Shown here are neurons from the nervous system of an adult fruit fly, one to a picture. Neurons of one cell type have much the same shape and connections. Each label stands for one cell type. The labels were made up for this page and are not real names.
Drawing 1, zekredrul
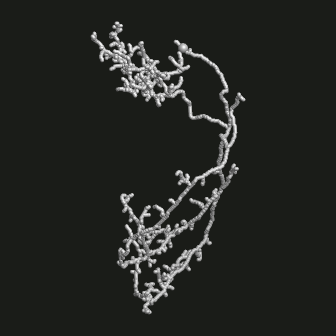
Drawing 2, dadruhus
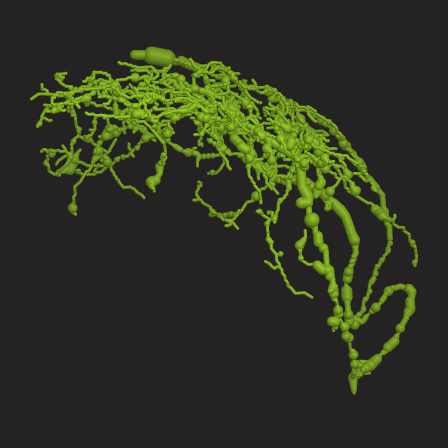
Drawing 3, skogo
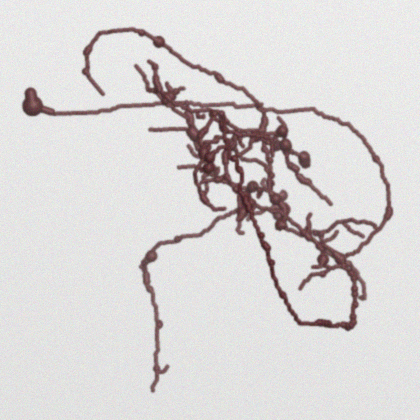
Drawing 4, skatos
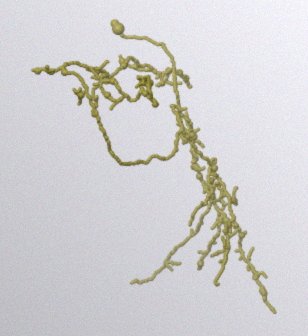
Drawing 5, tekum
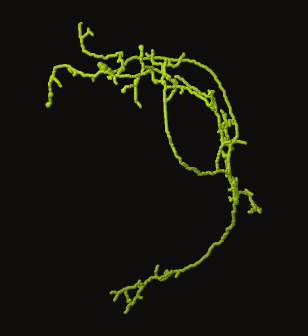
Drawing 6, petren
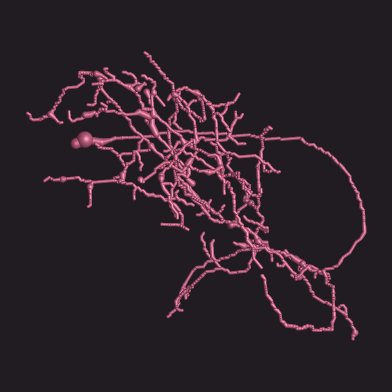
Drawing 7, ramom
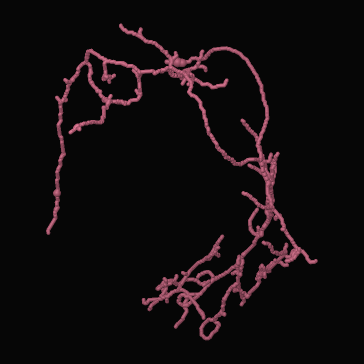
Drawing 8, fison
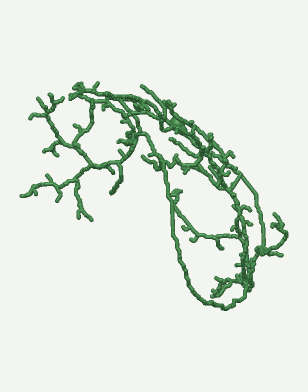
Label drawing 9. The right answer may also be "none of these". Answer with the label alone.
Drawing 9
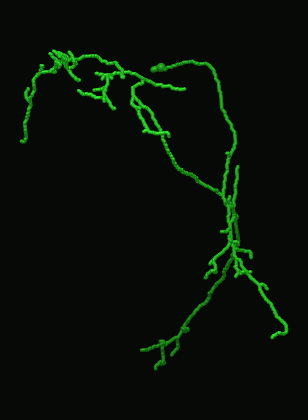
none of these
